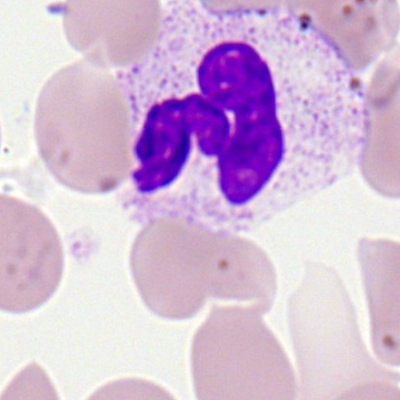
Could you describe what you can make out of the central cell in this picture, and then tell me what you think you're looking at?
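Look first at the outline, which is roughly round. Inside, the nucleus is divided into several lobes connected by narrower parts, and no nucleoli can be seen in it. Fine, small lilac granules are scattered throughout the cytoplasm. The cell is a segmented neutrophil.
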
